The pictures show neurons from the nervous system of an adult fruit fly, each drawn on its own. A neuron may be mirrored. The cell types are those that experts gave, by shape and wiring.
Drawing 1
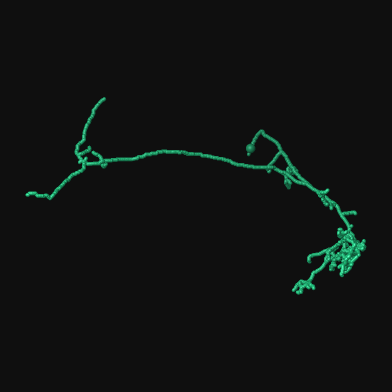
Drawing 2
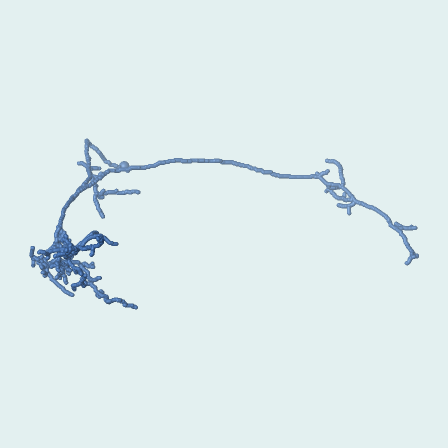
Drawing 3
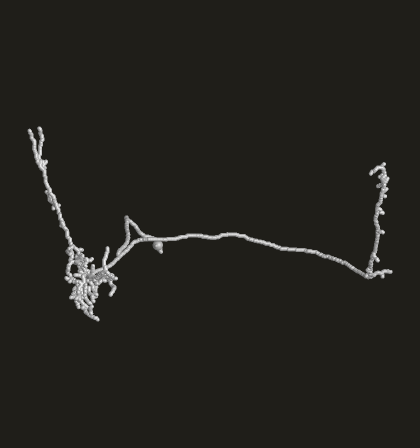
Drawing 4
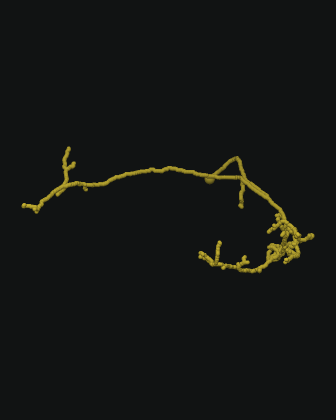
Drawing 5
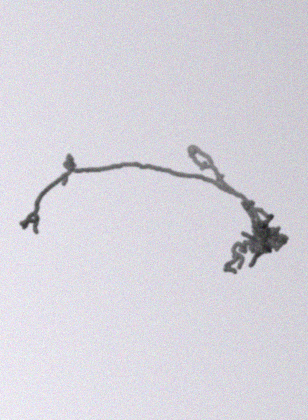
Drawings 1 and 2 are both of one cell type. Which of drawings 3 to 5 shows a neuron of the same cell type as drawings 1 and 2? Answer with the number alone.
5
